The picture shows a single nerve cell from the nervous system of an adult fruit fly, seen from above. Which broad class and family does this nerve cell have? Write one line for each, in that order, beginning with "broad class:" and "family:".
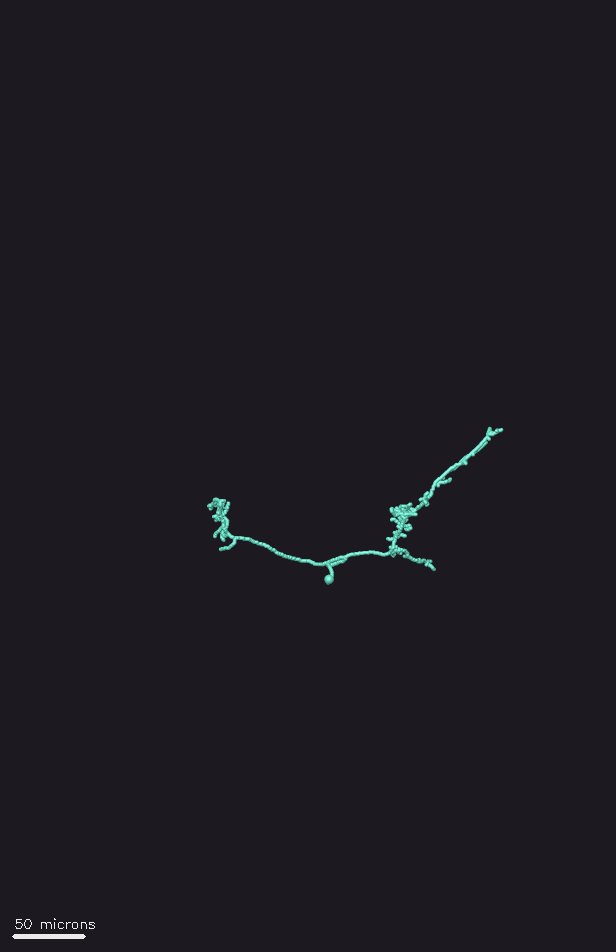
broad class: central-brain intrinsic neuron
family: hemilineage DM1_dorsal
